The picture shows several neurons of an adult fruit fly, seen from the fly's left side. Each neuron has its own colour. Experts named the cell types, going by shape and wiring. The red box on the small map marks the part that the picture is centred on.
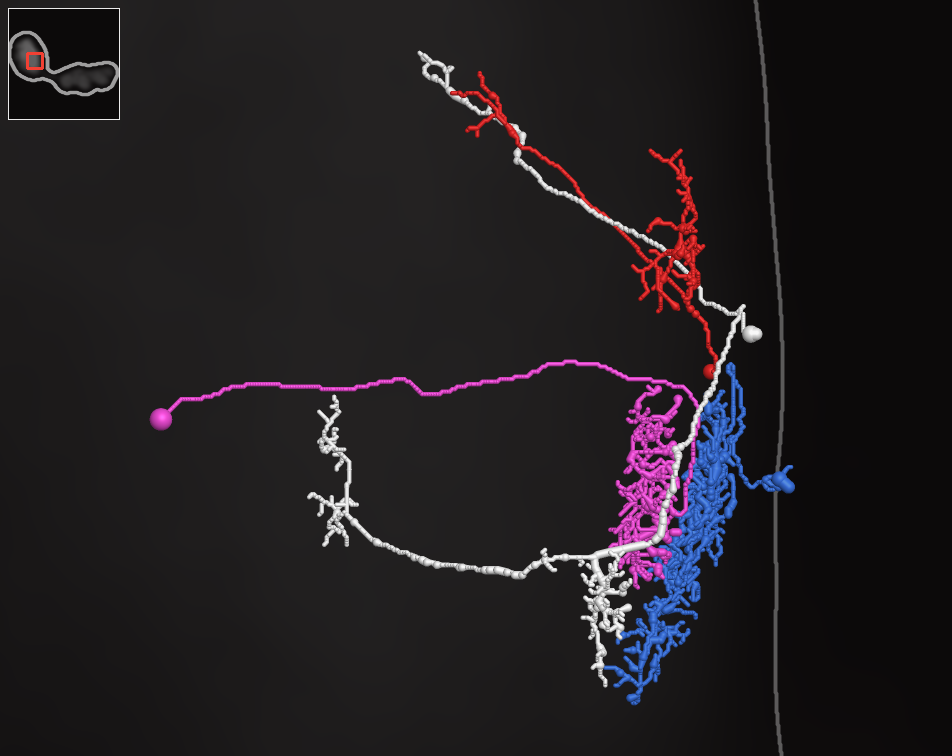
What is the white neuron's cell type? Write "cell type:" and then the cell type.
cell type: LLPC2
